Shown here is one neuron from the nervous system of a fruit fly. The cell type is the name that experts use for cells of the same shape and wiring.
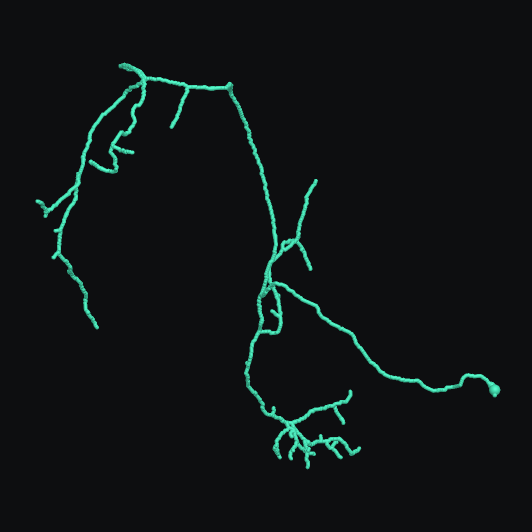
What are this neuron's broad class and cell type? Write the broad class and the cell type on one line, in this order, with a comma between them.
central-brain intrinsic neuron, SCL001m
